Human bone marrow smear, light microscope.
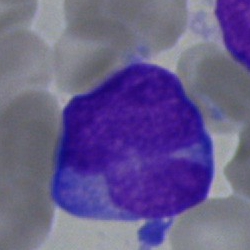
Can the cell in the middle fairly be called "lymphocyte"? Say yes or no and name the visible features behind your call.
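What decides is the chromatin: fine and dispersed rather than coarsely clumped.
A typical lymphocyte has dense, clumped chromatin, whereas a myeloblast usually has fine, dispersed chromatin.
The cell is therefore a blast, not a lymphocyte. The nucleus fills most of the irregular, somewhat angular cell. The cytoplasm forms a narrow rim, widest at the lower left.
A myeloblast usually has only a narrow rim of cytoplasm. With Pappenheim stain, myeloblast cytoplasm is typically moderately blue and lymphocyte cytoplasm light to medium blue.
The blue cytoplasm here would fit both, and no granules are seen.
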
